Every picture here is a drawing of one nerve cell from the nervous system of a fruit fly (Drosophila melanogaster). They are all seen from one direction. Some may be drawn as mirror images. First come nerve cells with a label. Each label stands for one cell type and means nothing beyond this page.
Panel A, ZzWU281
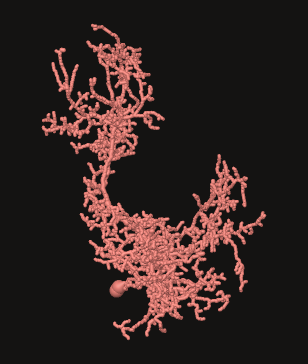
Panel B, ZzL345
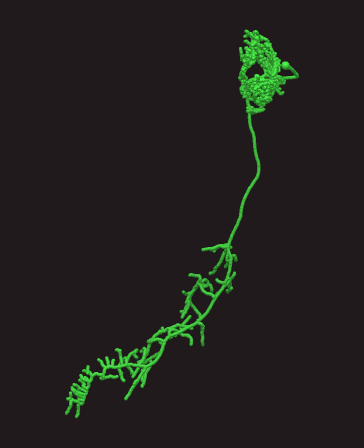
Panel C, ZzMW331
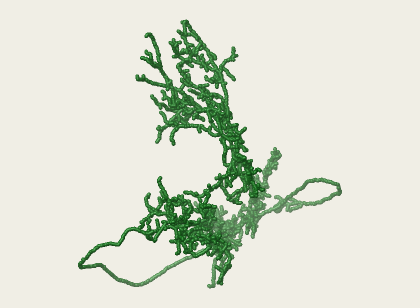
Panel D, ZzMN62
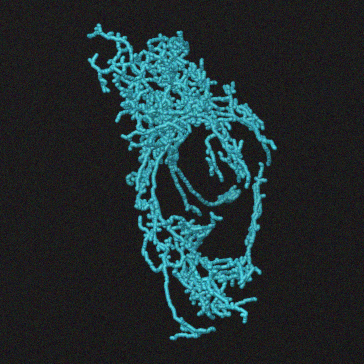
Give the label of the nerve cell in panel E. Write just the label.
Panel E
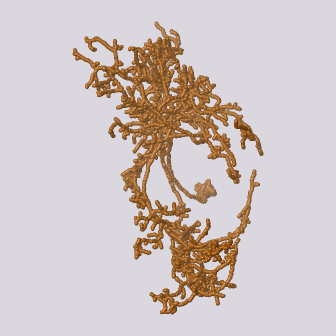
ZzMN62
